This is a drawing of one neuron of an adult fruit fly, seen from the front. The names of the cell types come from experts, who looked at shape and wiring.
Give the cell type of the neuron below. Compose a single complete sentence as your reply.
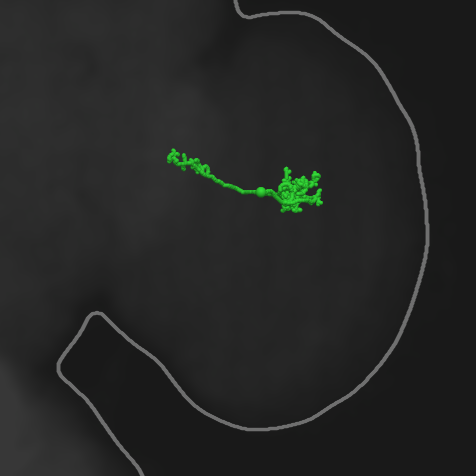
As its cell type, this neuron has Tm37.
